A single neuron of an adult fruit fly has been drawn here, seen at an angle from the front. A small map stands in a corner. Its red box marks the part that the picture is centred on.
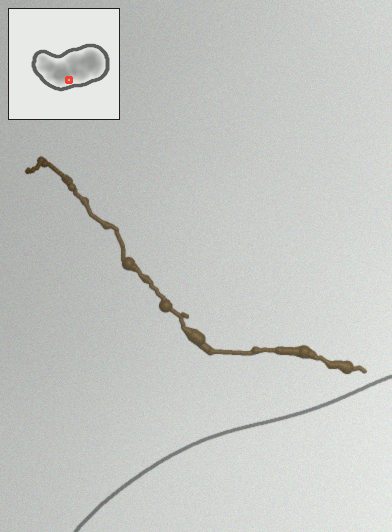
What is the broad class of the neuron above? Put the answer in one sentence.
The broad class is sensory neuron entering the nerve cord.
